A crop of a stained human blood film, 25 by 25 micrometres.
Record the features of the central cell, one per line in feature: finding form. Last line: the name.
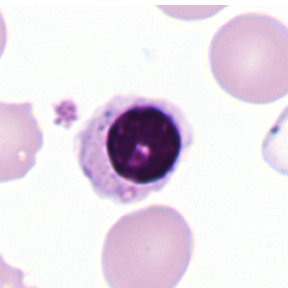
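Nucleus: a single undivided mass, no lobes
Nuclear outline: round
Nuclear size: about 7 micrometres across
Nuclear position: toward the upper right of the cell
Chromatin: dark purple, densely clumped
Cytoplasm: wider rim on the left of the nucleus than on the right
Granules: a few scattered small purple ones in the cytoplasm
Cell size: about 9 micrometres across
Name: normoblast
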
